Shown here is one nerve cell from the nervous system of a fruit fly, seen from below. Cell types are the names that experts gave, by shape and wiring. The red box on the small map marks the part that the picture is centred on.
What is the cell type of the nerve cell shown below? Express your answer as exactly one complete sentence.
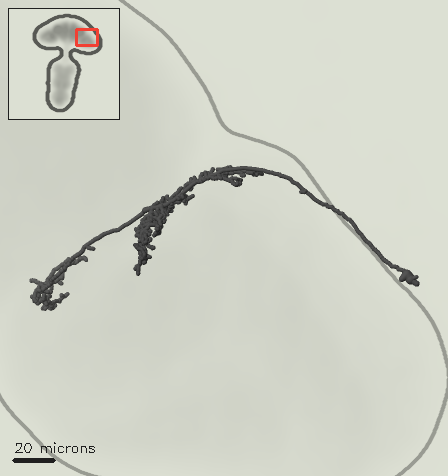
This nerve cell is typed as aMe6a.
